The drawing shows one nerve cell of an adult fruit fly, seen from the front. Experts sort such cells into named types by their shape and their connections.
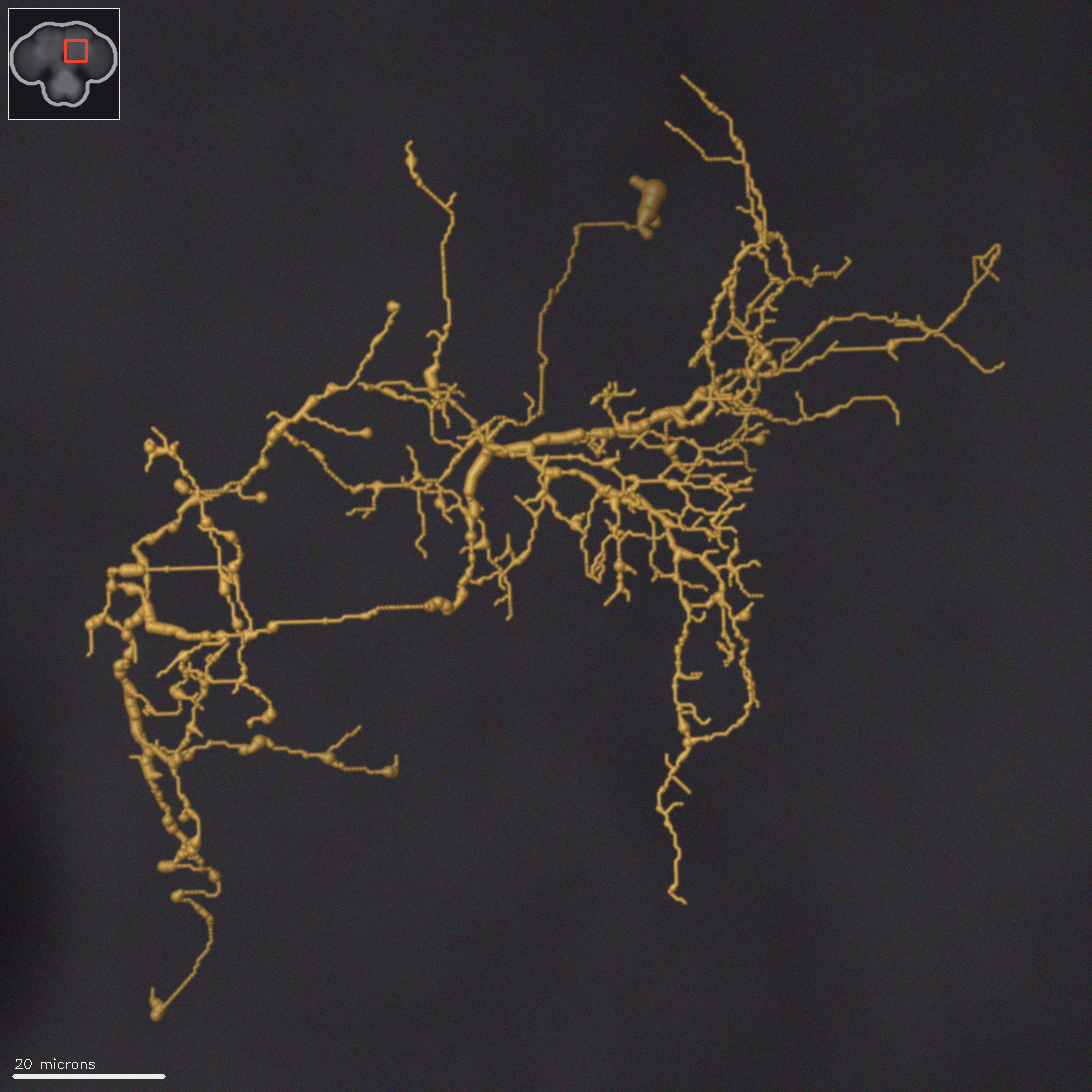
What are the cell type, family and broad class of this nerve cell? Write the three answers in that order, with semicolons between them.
LAL302m; hemilineage SMPpv2_ventral; central-brain intrinsic neuron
